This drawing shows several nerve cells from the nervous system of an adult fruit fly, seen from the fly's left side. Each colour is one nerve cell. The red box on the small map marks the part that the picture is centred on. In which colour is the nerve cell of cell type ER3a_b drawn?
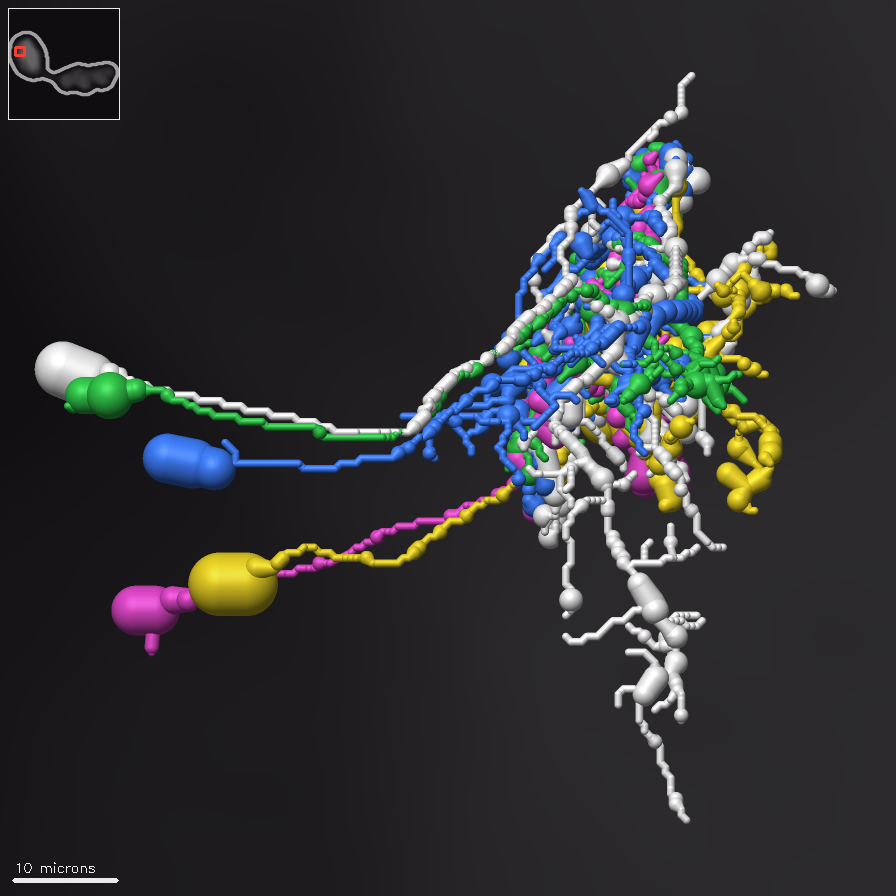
blue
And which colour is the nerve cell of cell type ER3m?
yellow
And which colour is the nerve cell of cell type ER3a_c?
white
